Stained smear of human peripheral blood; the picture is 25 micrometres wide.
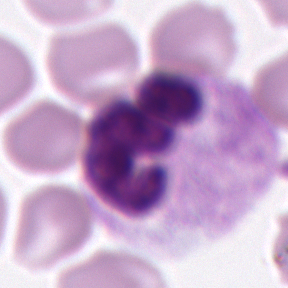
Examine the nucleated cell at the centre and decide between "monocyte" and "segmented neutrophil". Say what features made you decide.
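This is a segmented neutrophil. What settles it is the colour of the cytoplasm, a pale pinkish-lilac.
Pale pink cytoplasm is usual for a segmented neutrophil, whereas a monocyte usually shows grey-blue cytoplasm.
There is plenty of cytoplasm, and within it you can make out fine, faint lilac granules. The nucleus lies toward the left side of the cell, and its chromatin is dense, dark purple and clumped.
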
